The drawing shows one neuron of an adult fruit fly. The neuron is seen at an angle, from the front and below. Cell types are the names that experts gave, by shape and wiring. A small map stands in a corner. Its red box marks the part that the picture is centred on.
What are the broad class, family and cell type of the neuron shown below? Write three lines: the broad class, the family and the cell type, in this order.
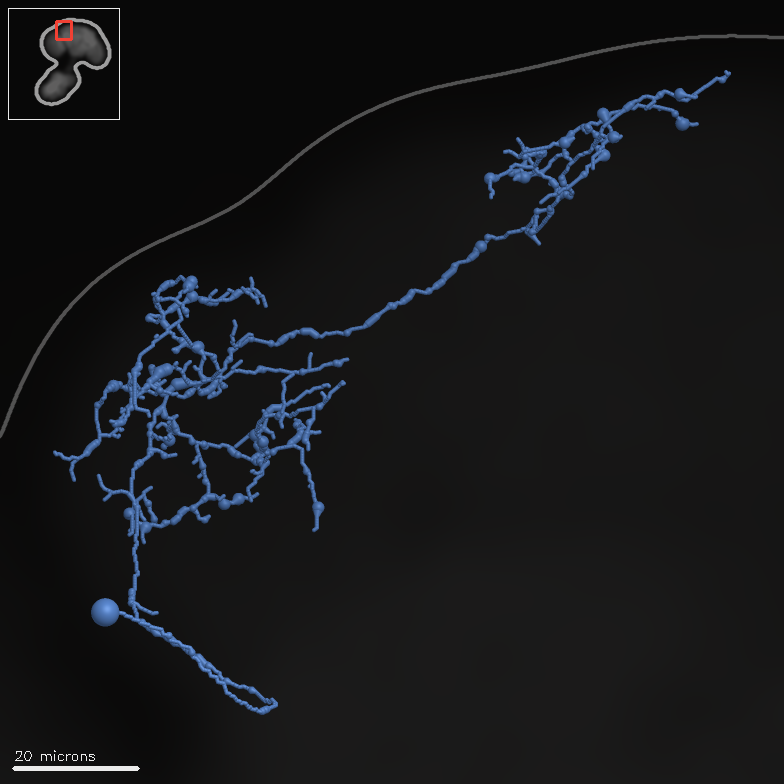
central-brain intrinsic neuron
hemilineage LHa3
CB2927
